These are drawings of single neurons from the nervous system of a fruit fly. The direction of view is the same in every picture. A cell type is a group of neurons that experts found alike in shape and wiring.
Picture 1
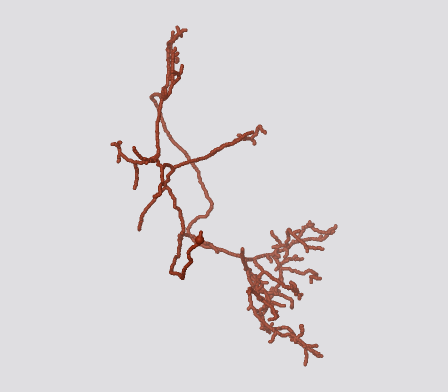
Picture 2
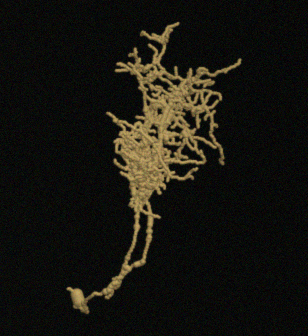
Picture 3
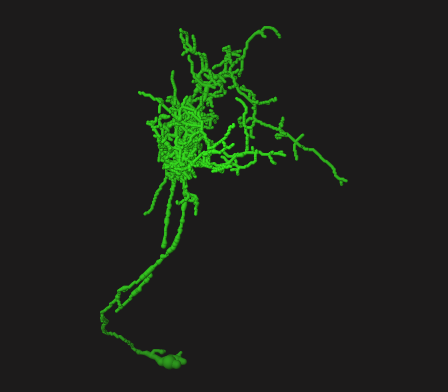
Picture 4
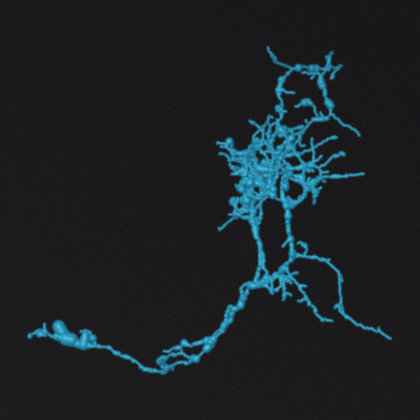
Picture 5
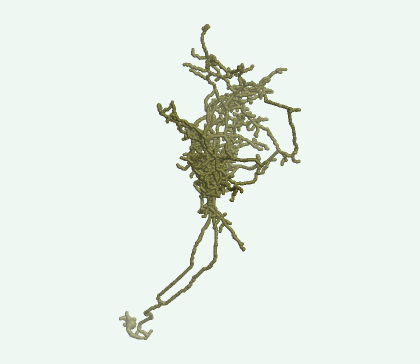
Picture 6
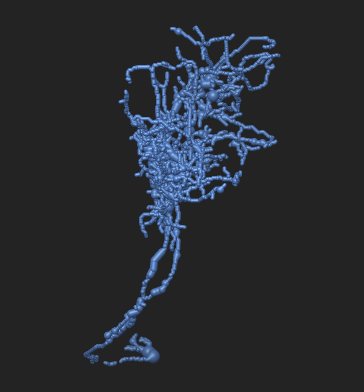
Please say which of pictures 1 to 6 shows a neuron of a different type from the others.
1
